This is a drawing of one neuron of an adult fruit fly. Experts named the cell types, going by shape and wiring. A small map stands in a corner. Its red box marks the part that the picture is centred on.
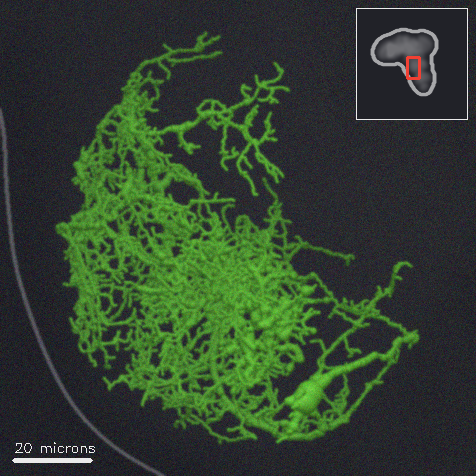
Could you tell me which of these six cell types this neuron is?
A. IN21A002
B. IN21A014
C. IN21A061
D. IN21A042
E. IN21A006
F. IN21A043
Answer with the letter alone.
A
